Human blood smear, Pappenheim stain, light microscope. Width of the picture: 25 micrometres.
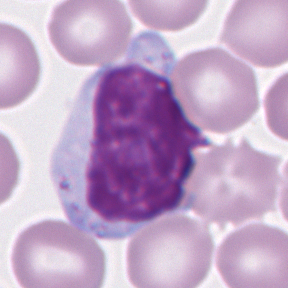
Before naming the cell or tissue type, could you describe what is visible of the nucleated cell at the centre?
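Off-centre toward the right side of the cell lies the nucleus, which has a pointed tip on its right edge. The chromatin stains dark purple and forms coarse clumps. The cytoplasm contains no vacuoles. Name: large granular lymphocyte.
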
